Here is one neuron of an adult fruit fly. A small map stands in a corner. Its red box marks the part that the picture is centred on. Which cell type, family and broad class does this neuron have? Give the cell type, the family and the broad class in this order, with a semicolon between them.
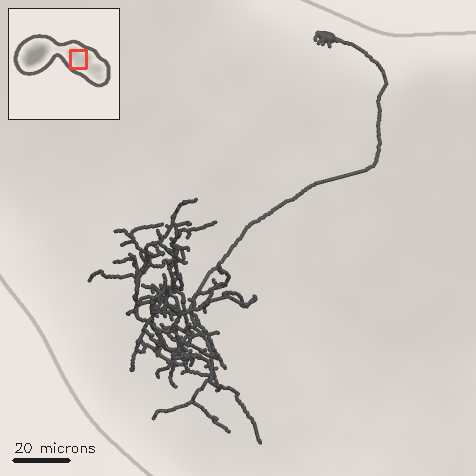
IN02A042; hemilineage 02A; nerve-cord intrinsic neuron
